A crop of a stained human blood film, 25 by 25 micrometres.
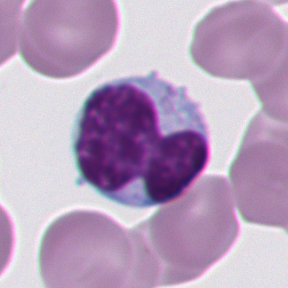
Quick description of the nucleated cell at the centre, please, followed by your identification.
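Cell about 12 micrometres across. Deep notch splits the nucleus into two lobes, the larger toward the upper left. Nucleus occupies about 70% of cell area. Widest band of cytoplasm at upper right of nucleus. Small fine projections stand out from the upper right cell edge. Typical lymphocyte.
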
